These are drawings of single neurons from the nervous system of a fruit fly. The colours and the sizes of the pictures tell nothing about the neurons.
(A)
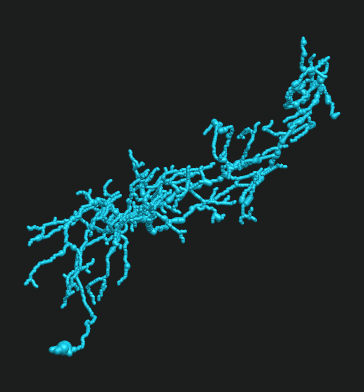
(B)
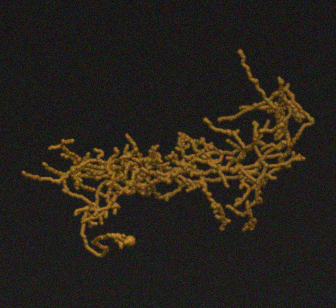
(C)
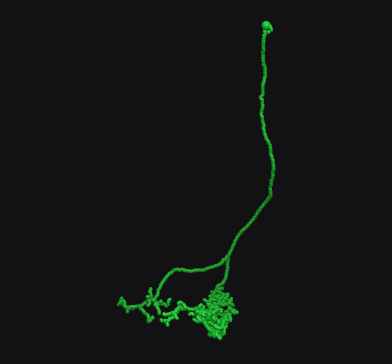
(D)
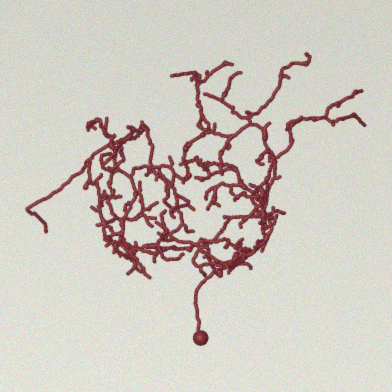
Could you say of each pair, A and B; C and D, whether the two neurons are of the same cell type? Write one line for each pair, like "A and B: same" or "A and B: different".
A and B: same
C and D: different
